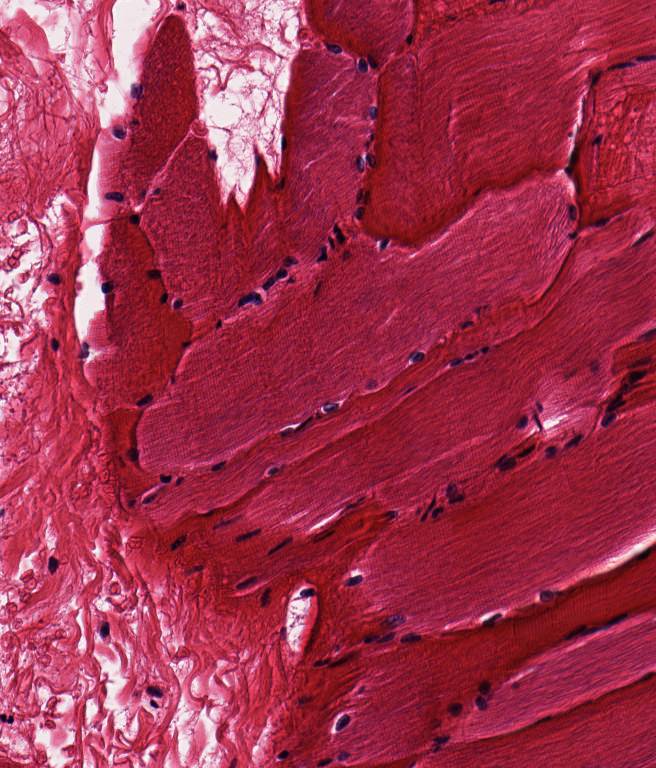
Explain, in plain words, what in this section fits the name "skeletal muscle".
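This section is skeletal muscle. The dark, flattened muscle nuclei lie at the edges of the fibres, which fits that name.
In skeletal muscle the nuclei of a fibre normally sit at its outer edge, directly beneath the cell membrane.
Each fibre carries many nuclei spaced along its length. Loose connective tissue with wavy pink collagen fibres occupies the left edge of the field. No fat cells are present.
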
